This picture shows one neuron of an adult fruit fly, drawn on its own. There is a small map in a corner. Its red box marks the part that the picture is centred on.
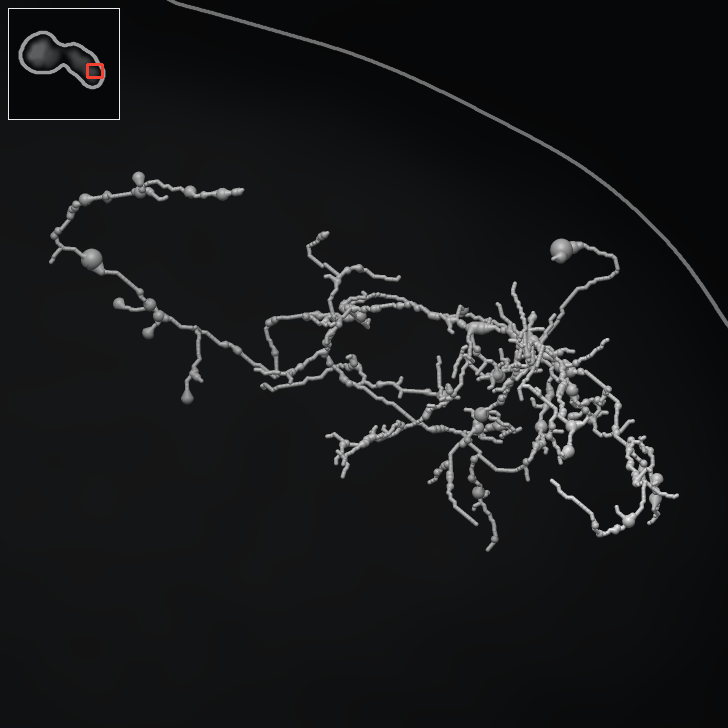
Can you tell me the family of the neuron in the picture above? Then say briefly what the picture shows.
Its family is hemilineage 16B. This is a nerve-cord intrinsic neuron. Dozens of branch ends can be seen. In this view it is wider than it is tall.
